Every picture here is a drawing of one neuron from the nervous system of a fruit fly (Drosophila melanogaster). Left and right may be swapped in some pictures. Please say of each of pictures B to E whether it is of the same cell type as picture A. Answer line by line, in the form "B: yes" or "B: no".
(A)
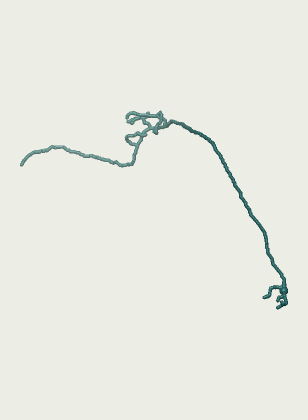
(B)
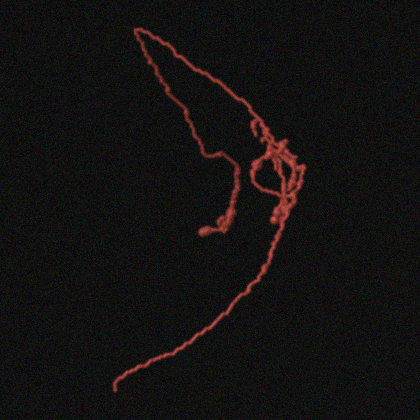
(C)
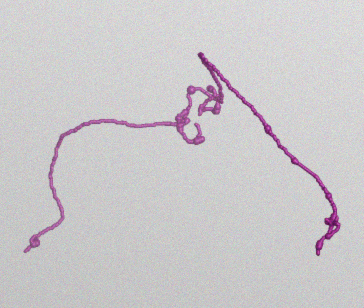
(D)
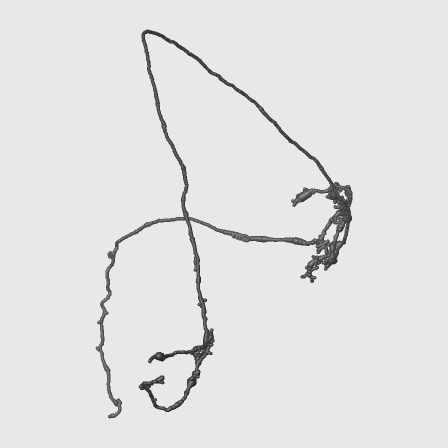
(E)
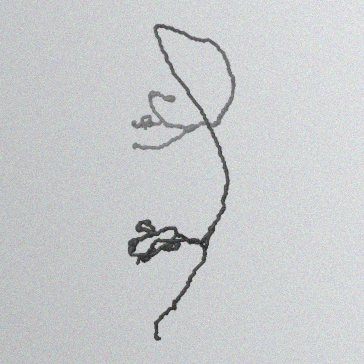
B: yes
C: yes
D: yes
E: no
